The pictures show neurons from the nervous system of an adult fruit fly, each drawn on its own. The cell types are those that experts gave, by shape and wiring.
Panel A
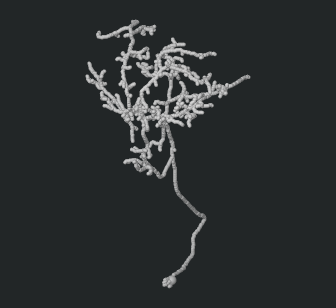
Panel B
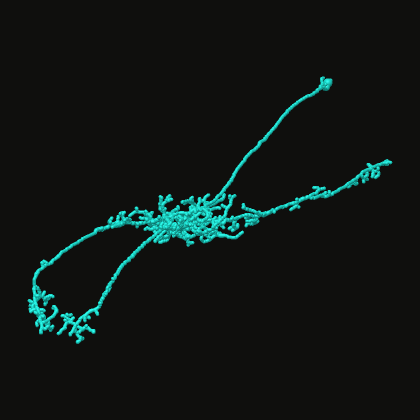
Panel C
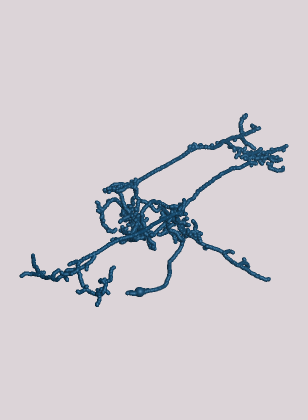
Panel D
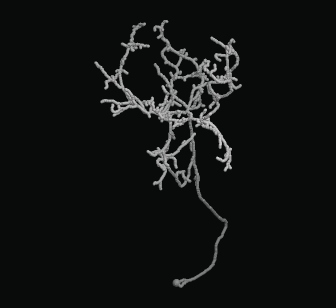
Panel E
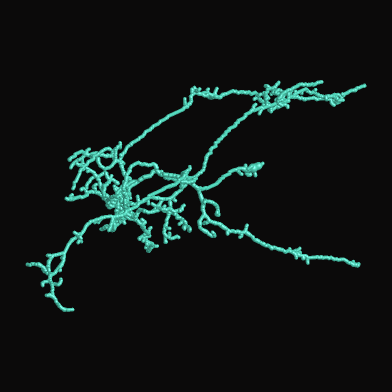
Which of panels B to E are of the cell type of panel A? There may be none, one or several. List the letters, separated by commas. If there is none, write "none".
D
